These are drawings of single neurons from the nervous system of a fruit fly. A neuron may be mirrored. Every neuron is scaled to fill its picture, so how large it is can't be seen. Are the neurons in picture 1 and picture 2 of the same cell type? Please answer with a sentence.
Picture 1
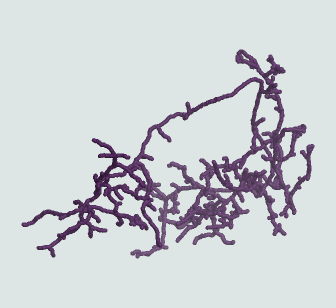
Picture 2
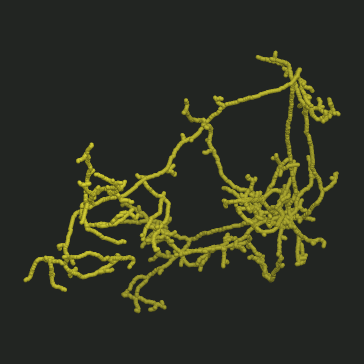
They are of the same cell type.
